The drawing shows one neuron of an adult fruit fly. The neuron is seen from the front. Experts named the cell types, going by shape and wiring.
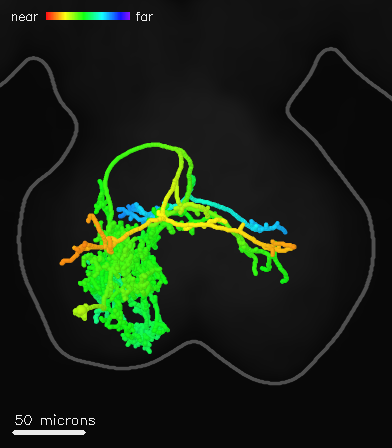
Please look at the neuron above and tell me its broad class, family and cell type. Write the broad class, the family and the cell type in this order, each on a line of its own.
nerve-cord intrinsic neuron
hemilineage 07B
IN07B007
